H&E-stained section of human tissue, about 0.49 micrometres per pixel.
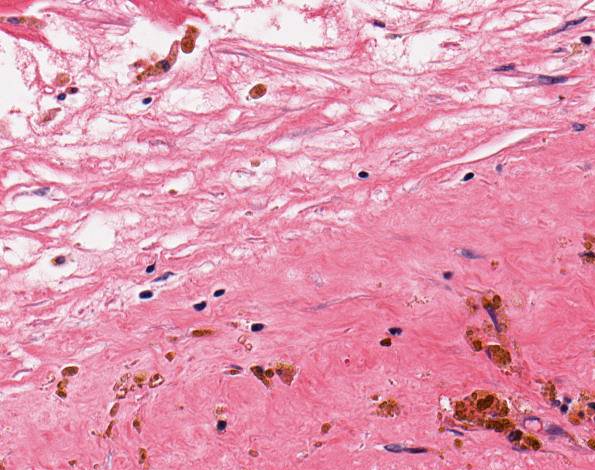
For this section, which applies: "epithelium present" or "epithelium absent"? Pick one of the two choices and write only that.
Epithelium absent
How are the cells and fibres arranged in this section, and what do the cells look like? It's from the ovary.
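A loose upper part sits above a dense, compact lower part. Above, wavy pink collagen strands run roughly from side to side, with many pale empty gaps between the fibres. Below, the pale pink collagen is closely packed and smooth, with a glassy look. Cells full of coarse golden-brown pigment granules lie scattered, thickest in the lower right.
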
